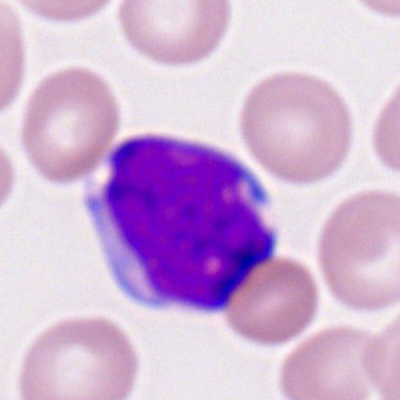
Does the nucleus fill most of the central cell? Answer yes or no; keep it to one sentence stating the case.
Yes, the cytoplasm of this cell is scant.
